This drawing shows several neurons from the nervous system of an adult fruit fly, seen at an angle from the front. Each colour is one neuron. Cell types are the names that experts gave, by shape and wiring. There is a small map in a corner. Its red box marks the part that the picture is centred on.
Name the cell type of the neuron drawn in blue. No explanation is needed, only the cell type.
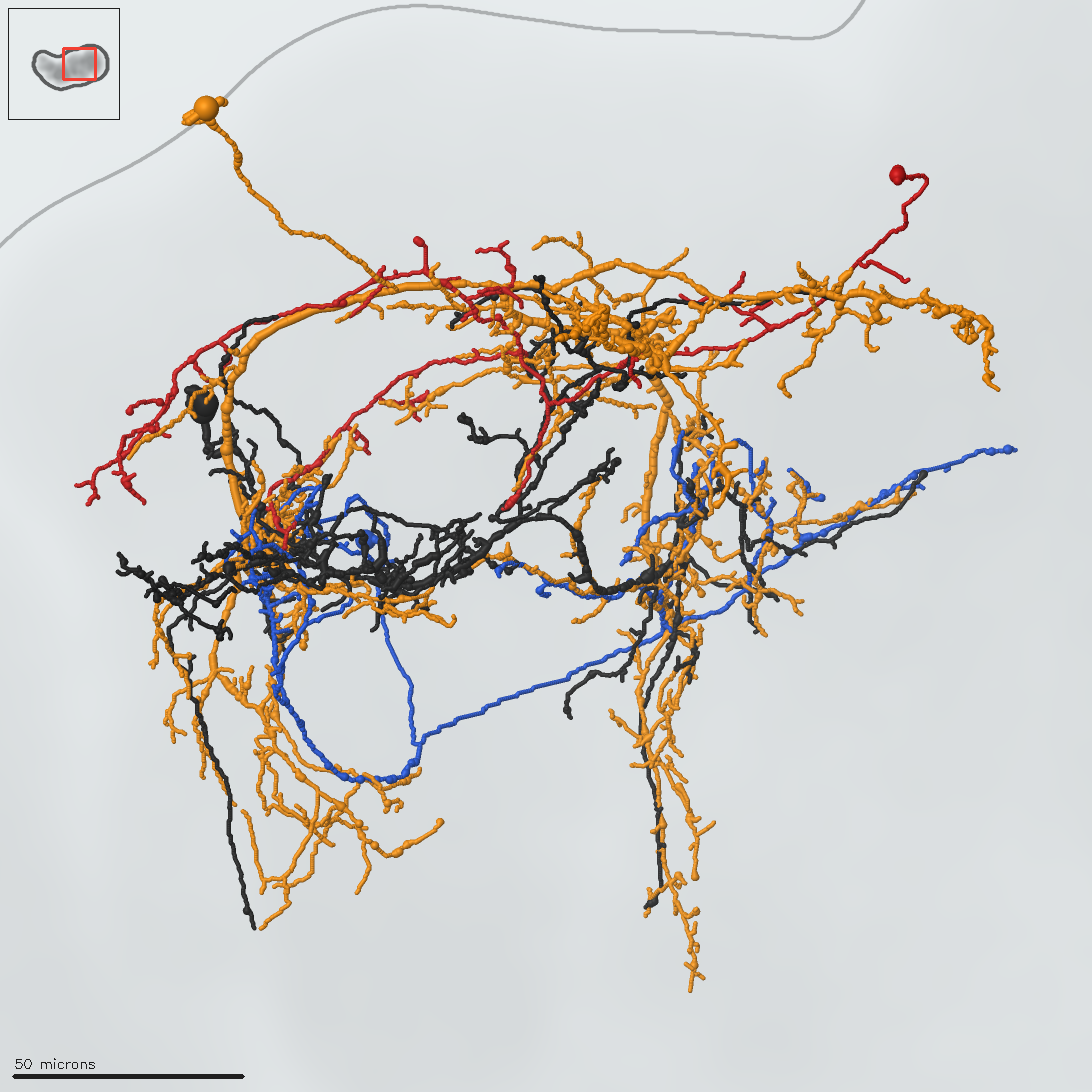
PS269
